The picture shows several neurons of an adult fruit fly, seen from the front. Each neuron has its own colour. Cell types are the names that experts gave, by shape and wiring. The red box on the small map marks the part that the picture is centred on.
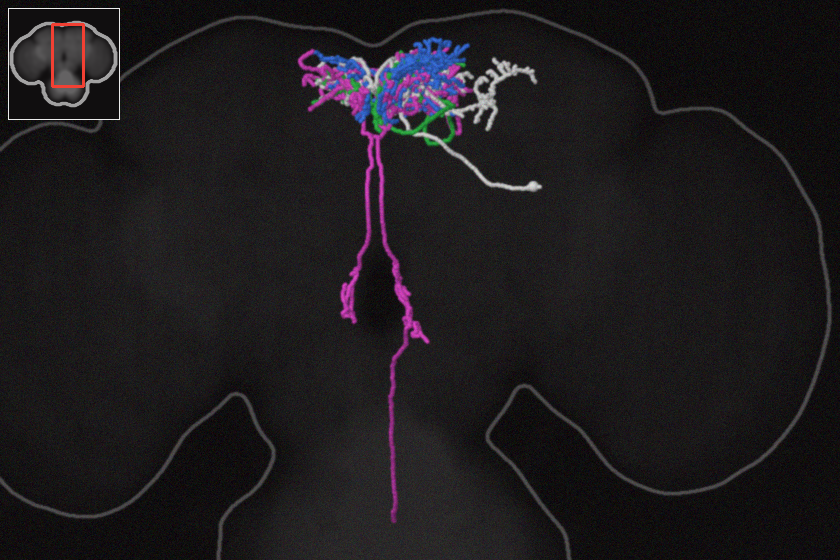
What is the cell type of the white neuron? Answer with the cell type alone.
SMP161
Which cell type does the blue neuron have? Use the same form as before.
SMP083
